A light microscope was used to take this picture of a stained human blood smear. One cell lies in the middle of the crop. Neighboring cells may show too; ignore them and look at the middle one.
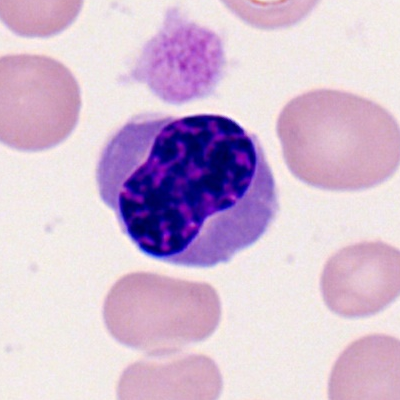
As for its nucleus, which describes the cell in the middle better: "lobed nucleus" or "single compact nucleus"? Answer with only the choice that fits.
Single compact nucleus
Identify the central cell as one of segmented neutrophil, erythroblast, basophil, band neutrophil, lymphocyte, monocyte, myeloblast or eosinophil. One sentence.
For this crop, the cell in the middle is an erythroblast.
